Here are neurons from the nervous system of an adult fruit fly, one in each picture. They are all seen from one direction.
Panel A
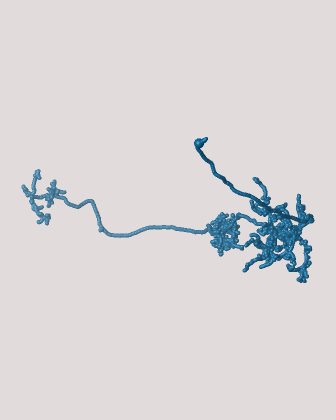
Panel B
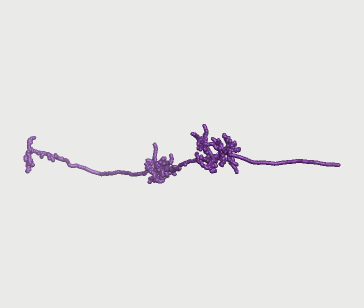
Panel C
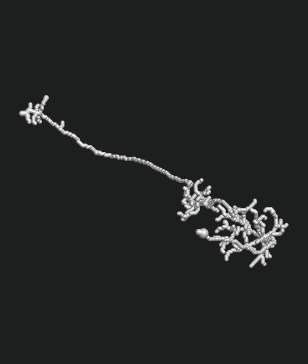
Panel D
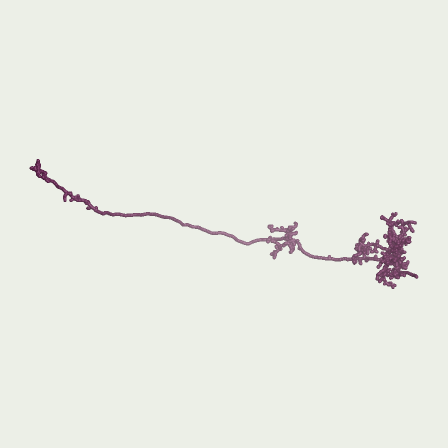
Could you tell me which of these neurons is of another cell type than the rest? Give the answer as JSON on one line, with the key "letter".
{"letter": "D"}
